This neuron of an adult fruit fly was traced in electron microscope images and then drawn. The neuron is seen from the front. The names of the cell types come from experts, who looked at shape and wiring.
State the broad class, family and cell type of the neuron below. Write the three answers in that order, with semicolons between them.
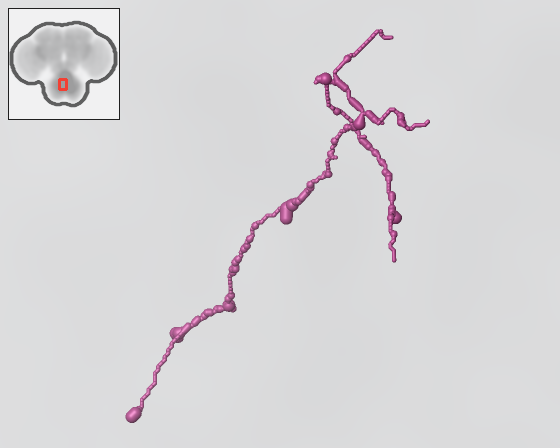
sensory neuron entering the nerve cord; class mechanosensory tactile; SNta43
